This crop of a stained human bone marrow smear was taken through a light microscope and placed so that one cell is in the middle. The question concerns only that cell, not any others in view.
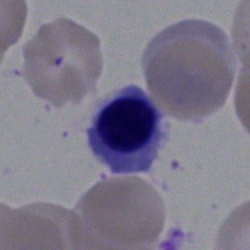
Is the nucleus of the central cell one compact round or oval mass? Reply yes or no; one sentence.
Yes, the nucleus of this cell is one compact round or oval mass.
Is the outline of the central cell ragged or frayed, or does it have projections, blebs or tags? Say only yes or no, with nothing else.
Yes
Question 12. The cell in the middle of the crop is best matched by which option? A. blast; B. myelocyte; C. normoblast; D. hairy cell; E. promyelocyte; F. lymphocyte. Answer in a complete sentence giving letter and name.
Of the options given, C is correct, the central cell being a normoblast.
